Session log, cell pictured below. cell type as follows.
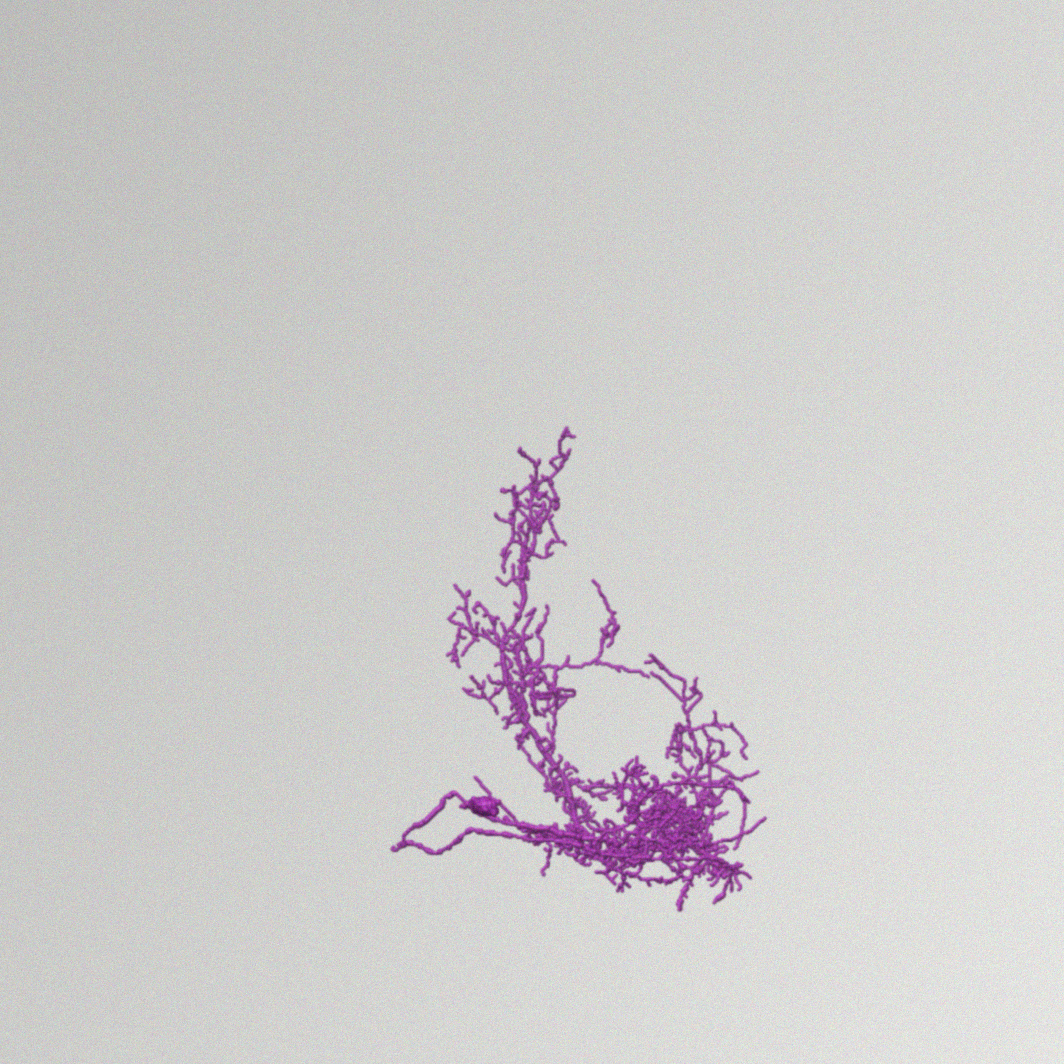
GNG584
